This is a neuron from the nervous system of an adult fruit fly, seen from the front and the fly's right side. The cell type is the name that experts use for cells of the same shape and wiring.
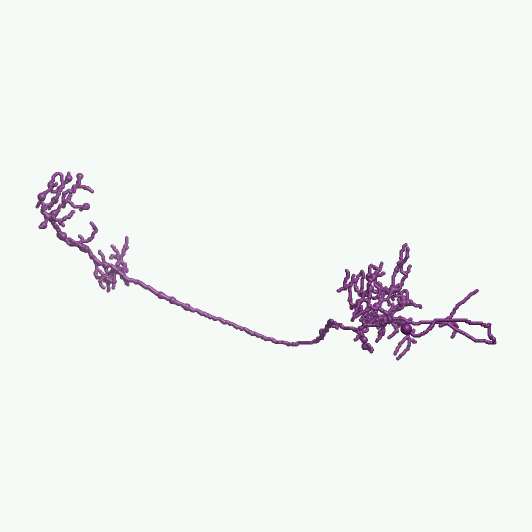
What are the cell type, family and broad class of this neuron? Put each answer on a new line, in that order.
TmY21
TmY
optic-lobe intrinsic neuron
